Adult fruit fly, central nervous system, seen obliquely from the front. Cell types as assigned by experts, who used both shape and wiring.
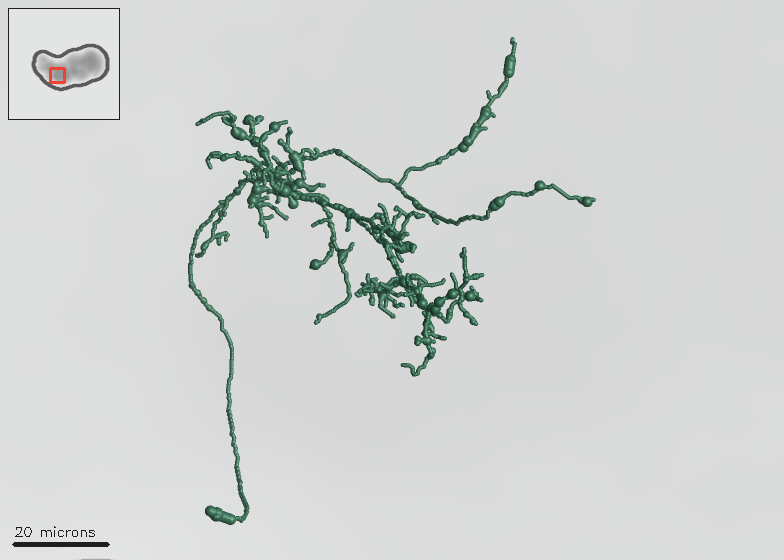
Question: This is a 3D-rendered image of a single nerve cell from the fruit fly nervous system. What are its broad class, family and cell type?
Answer: nerve-cord intrinsic neuron; hemilineage 05B; IN05B088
